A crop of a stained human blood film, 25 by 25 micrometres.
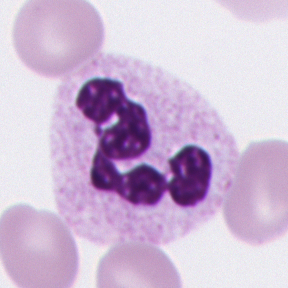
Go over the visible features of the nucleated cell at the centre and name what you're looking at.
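Looking at the nucleus first, I see it split into several separate lobes running in a curving chain. Narrow constrictions join each lobe to the next. Around it the cytoplasm is abundant and pale pinkish-lilac, filled with fine pinkish-violet granules scattered evenly. So this is a segmented neutrophil.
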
